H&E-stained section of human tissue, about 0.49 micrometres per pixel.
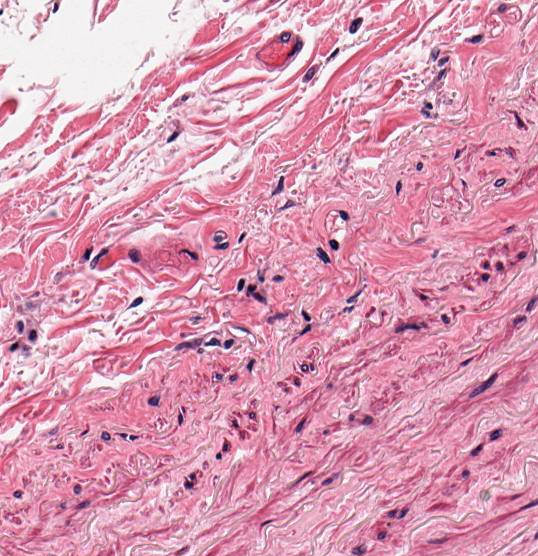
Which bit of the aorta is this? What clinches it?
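The field shows tunica adventitia. It consists entirely of eosinophilic collagen bundles, with no epithelium. Small, dark, spindle-shaped fibroblast nuclei lie scattered between the bundles, and there is far more collagen than nuclei.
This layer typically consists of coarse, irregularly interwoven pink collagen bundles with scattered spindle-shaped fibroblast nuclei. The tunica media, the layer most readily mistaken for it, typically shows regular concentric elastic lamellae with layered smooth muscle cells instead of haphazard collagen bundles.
No fat cells are present.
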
